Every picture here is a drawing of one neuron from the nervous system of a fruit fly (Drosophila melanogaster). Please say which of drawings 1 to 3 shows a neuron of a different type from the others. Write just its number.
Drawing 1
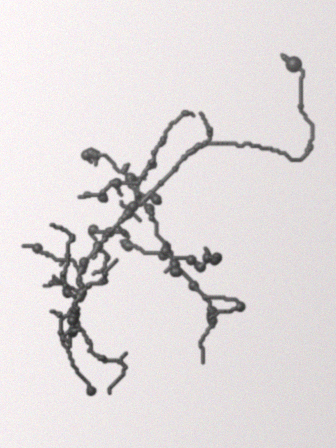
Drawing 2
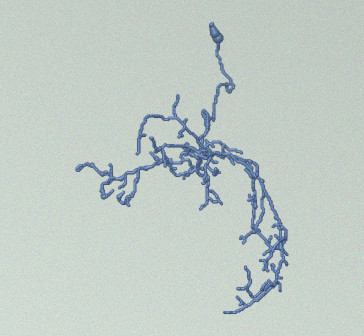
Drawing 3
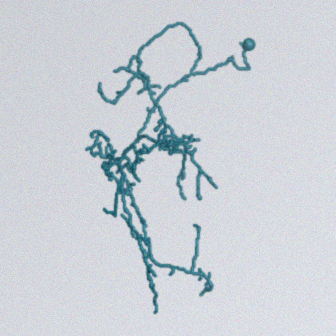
2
